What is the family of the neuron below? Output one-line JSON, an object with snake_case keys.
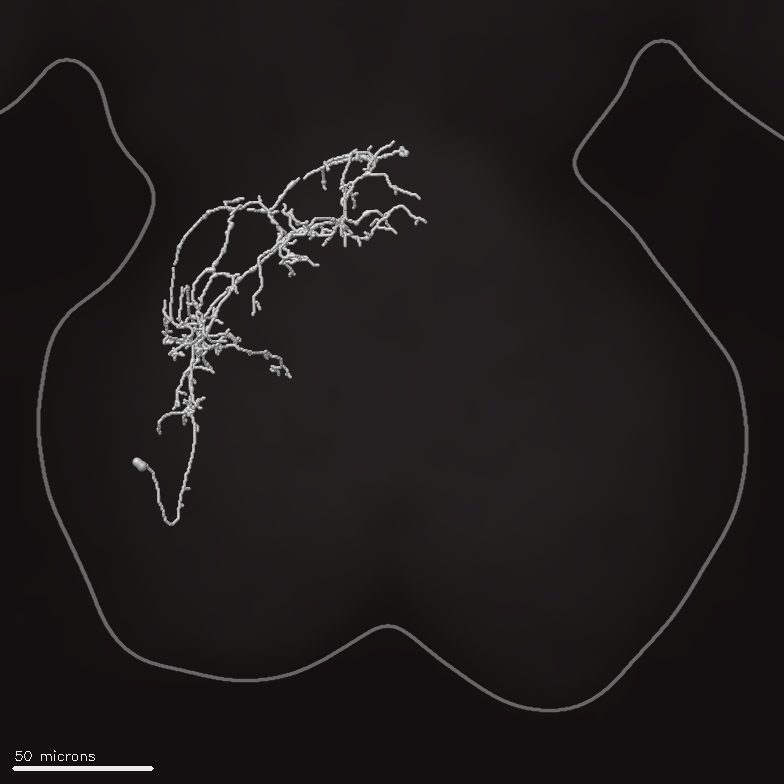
{"family": "hemilineage 08A"}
